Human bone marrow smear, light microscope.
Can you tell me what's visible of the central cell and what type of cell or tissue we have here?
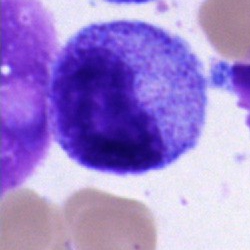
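Toward the left and lower side of the cell lies the nucleus, which occupies more than half of the cell. At the upper right, the cytoplasm is blue-lilac in colour. This cytoplasm is stippled with fine purple granules. The cell is a promyelocyte.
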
